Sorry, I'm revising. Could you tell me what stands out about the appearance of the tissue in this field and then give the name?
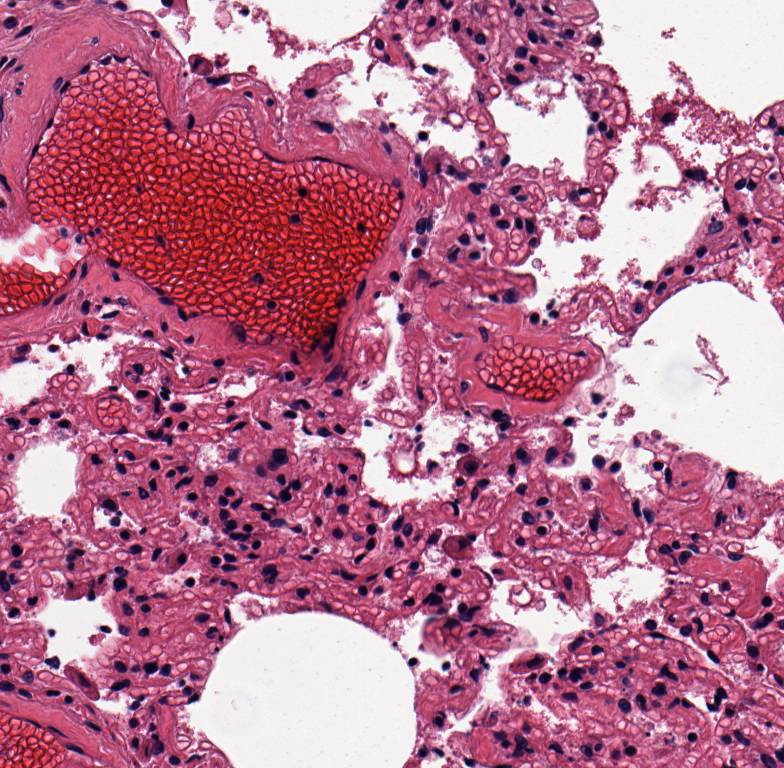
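A large blood vessel at upper left has a lumen tightly packed with red blood cells, and a smaller one just right of centre is filled the same way. The largest empty, rounded white spaces lie at the right edge and bottom centre. Many small, dark, round to oval nuclei sit in the septa. This is lung.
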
